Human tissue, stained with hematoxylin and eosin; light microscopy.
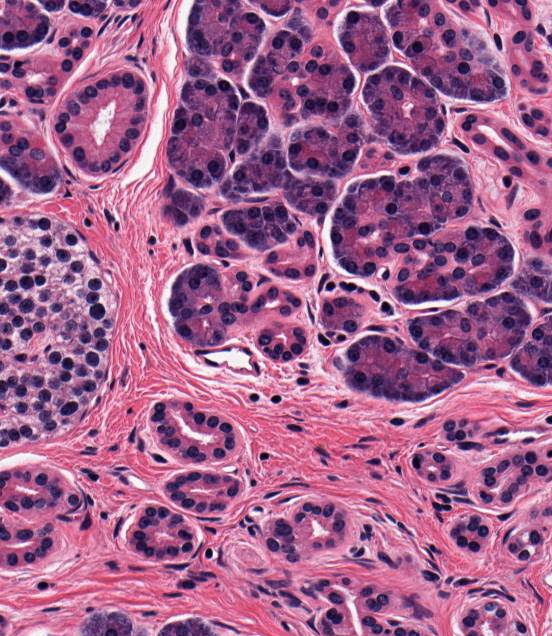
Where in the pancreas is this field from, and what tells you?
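Exocrine pancreas, in the upper right of the field. Closely packed acini grouped into rounded lobules; pyramidal acinar cells with round basal nuclei and purple-staining basal cytoplasm.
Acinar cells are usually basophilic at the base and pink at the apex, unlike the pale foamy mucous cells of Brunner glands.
Lower field: many small tubules, cuboidal cells around small central lumens. No fat cells.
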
